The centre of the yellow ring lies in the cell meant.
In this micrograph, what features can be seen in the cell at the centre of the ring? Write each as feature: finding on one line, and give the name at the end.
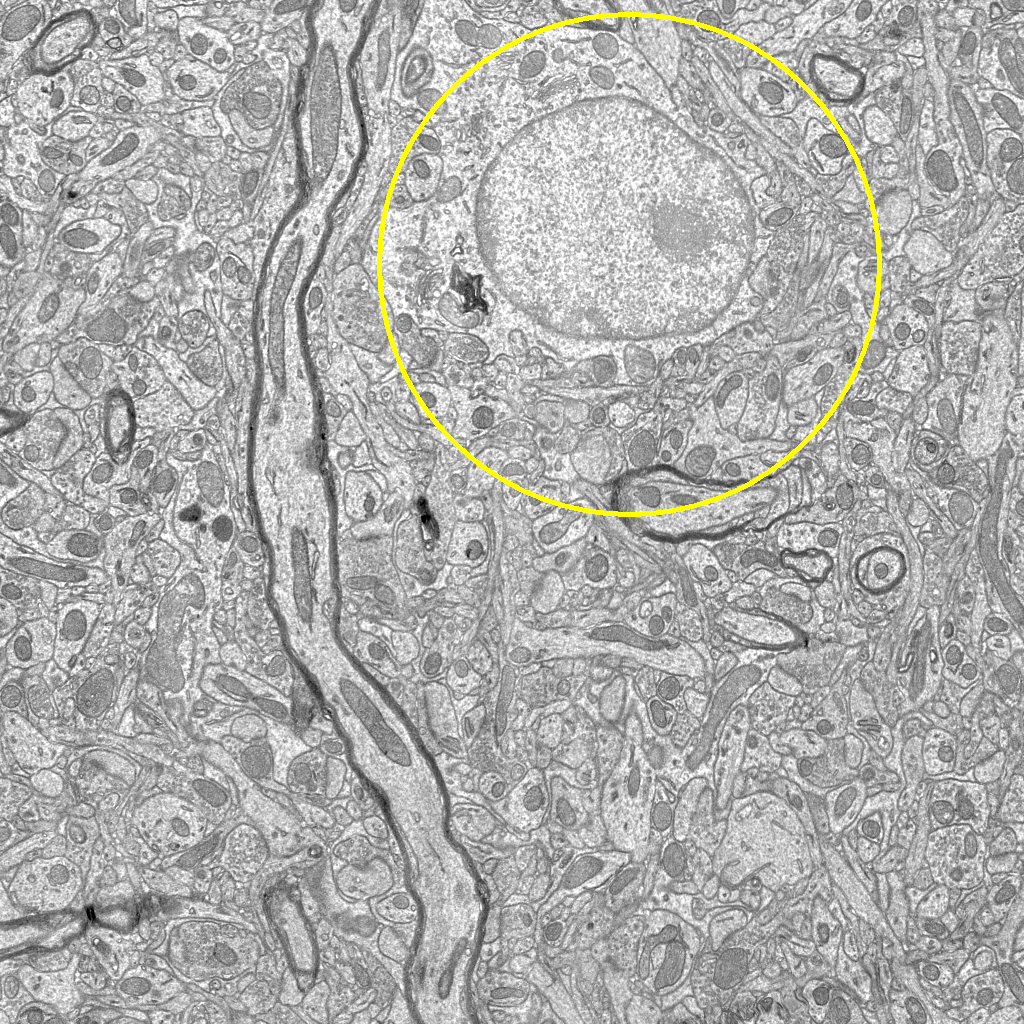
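Nucleus: large oval profile
Envelope: smooth, without deep infoldings
Nucleolus-like patch: denser, rounded, right of the nuclear centre
Cytoplasm: rim wider on the left of the nucleus than beneath it
Identity: astrocyte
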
